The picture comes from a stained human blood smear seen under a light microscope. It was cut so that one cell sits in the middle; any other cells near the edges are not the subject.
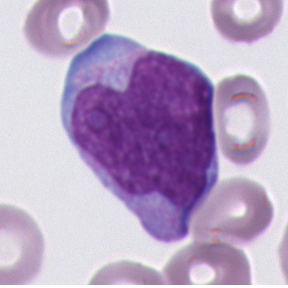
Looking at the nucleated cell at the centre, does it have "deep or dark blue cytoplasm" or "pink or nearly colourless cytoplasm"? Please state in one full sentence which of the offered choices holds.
What is seen in its cytoplasm is a deep or dark blue colour.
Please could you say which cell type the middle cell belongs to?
atypical promyelocyte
